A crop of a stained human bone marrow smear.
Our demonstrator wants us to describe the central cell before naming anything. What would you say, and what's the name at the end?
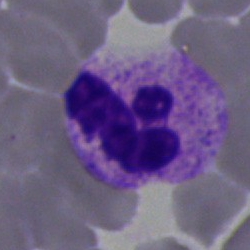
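Largest lobe on the left, reaching the cell's left edge. Chromatin dark purple, densely condensed. Cytoplasm pale pinkish-lilac, fine violet granules scattered through it. Segmented neutrophil.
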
